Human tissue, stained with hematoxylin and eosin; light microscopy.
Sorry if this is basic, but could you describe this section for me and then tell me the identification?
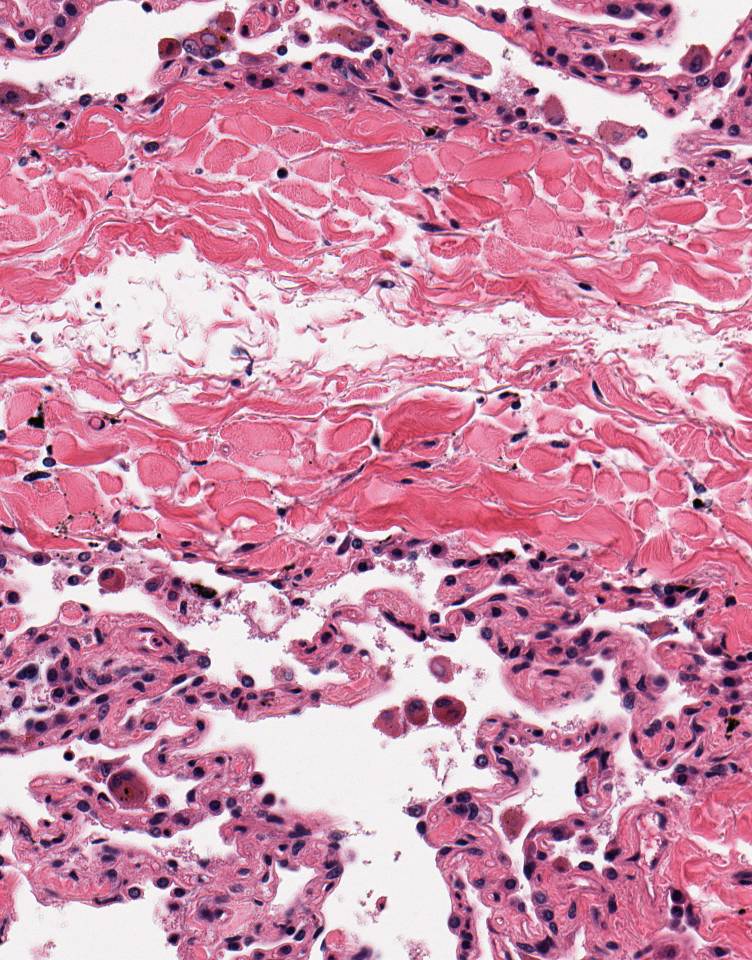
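Through the centre of a fibrous band runs a pale, loose zone of wispy fibres, separating an upper from a lower dense layer. Small black granular pigment deposits are scattered within the band and along its lower edge. In the lower half, cellular septa carry many dark oval nuclei along their surfaces. Fat cells are absent throughout. This section is lung.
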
